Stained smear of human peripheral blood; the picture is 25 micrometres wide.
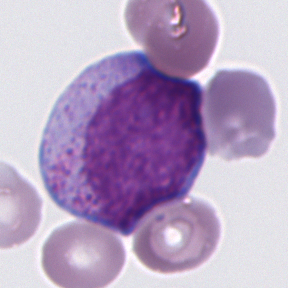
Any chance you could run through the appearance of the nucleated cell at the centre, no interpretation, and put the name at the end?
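Nucleus is one unlobed mass filling most of the cell, sitting off-centre toward the right. The cytoplasm makes a crescent on the left side, with no vacuoles in it. That central cell is an atypical promyelocyte.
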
